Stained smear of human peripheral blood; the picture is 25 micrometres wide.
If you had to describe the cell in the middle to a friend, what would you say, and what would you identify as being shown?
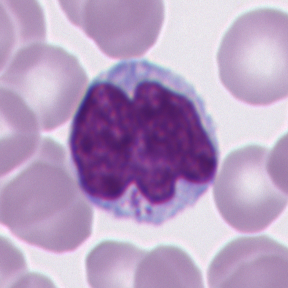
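Size comes first: the cell is about 14 micrometres across, and its nucleus about 13 micrometres, taking up about 70% of the cell's area. Next, nuclear shape: a notch at the top and a deeper cleft at the bottom give a two-lobed look. Then the cytoplasm, which is pale blue-grey and forms a rim that is thin at the sides and widest below the nucleus. Last, the granules: a few fine purplish ones lie in the cytoplasm just below the nuclear cleft. It is a large granular lymphocyte.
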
